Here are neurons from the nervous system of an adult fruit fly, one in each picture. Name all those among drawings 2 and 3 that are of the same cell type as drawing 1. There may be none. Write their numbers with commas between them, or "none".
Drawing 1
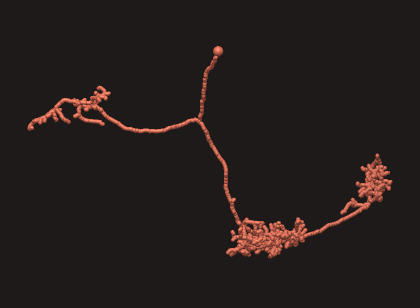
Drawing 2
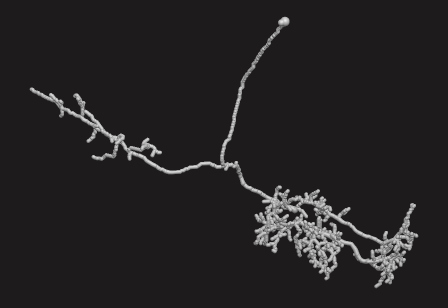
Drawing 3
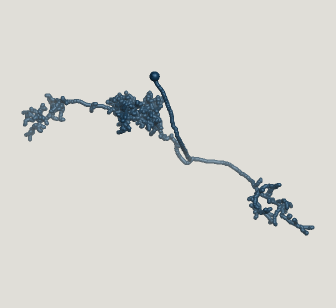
3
